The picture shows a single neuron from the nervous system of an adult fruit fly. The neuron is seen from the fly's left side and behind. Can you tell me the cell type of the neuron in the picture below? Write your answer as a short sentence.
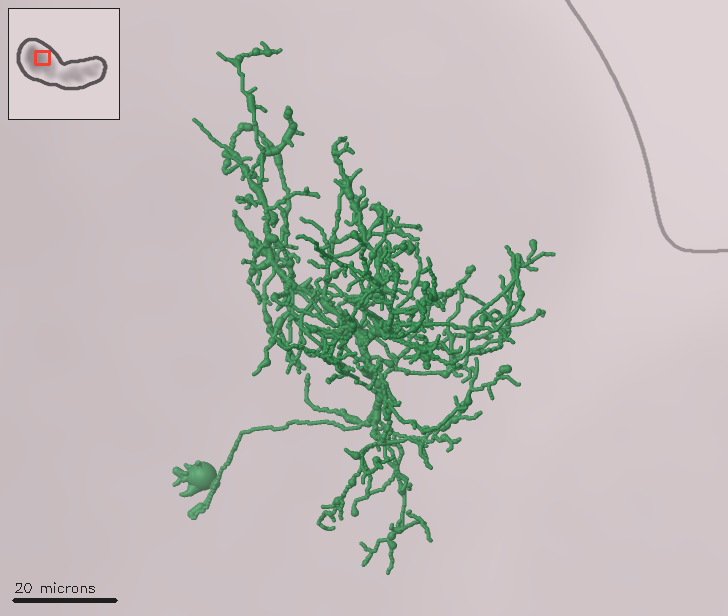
The cell type is PLP058.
